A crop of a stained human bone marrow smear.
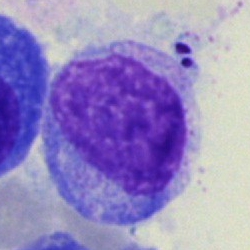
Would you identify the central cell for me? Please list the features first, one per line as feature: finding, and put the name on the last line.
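Outline: notice it is round to oval and smooth
Cytoplasm: its widest band lies below the nucleus
Chromatin: finely stippled with small paler spots, not coarsely clumped
Granules: look closely, there are no coarse dark ones in the cytoplasm
Name: promyelocyte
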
